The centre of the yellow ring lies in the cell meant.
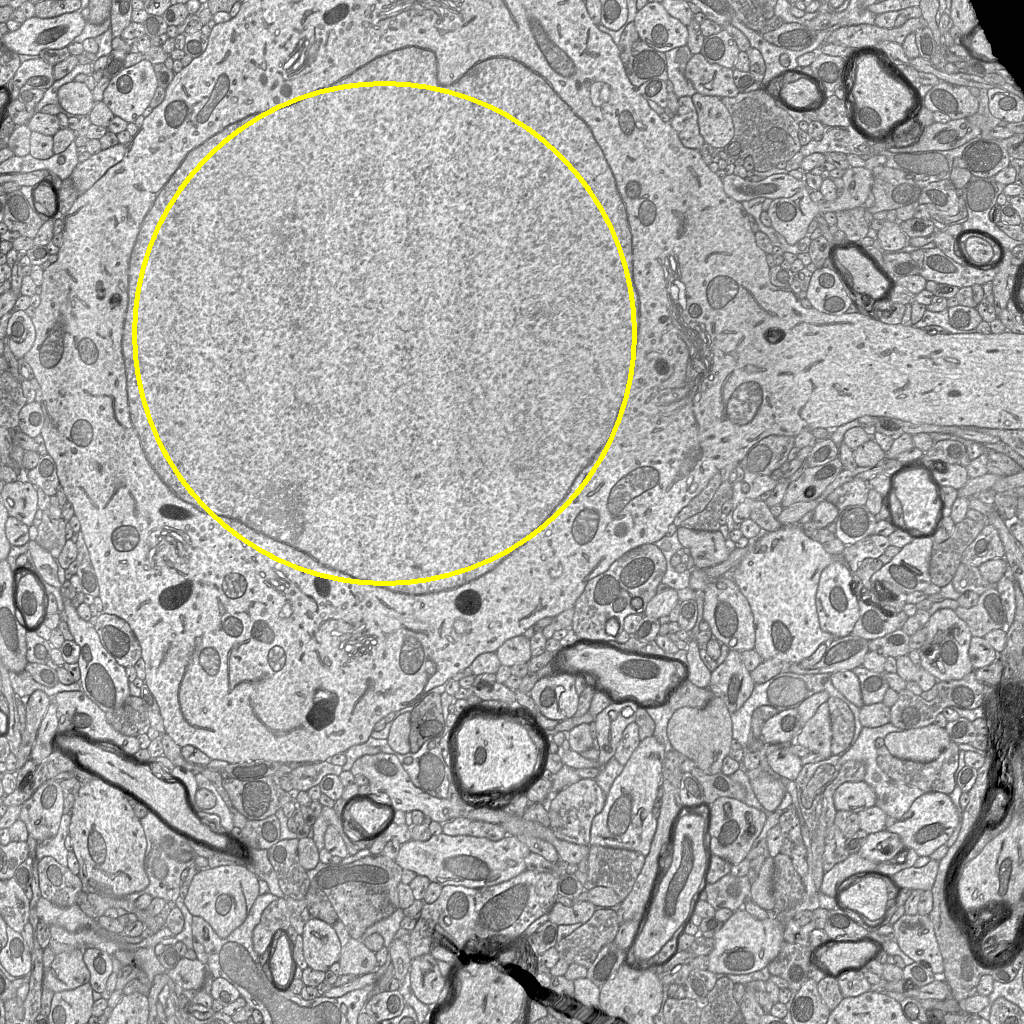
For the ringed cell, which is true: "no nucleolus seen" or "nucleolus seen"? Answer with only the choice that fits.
No nucleolus seen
